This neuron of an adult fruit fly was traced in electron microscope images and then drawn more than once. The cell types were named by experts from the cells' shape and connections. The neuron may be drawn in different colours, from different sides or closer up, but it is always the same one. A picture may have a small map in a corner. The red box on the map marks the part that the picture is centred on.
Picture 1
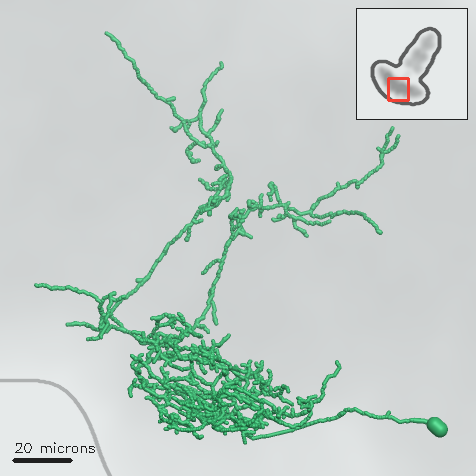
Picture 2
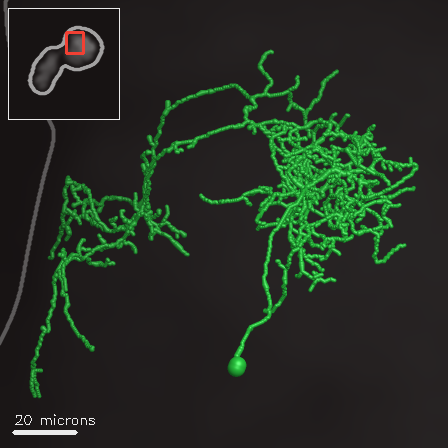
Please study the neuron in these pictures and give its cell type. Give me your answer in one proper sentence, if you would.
Classified by cell type, this neuron is GNG218.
